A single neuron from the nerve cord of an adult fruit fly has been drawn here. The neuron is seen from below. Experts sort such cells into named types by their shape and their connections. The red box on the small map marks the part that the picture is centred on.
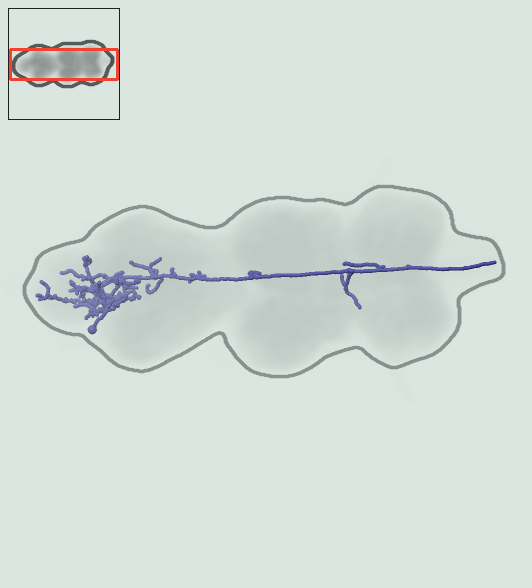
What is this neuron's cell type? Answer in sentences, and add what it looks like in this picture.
Its cell type is ANXXX169. Its broad class is ascending neuron. In this view it is more than twice as wide as it is tall.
